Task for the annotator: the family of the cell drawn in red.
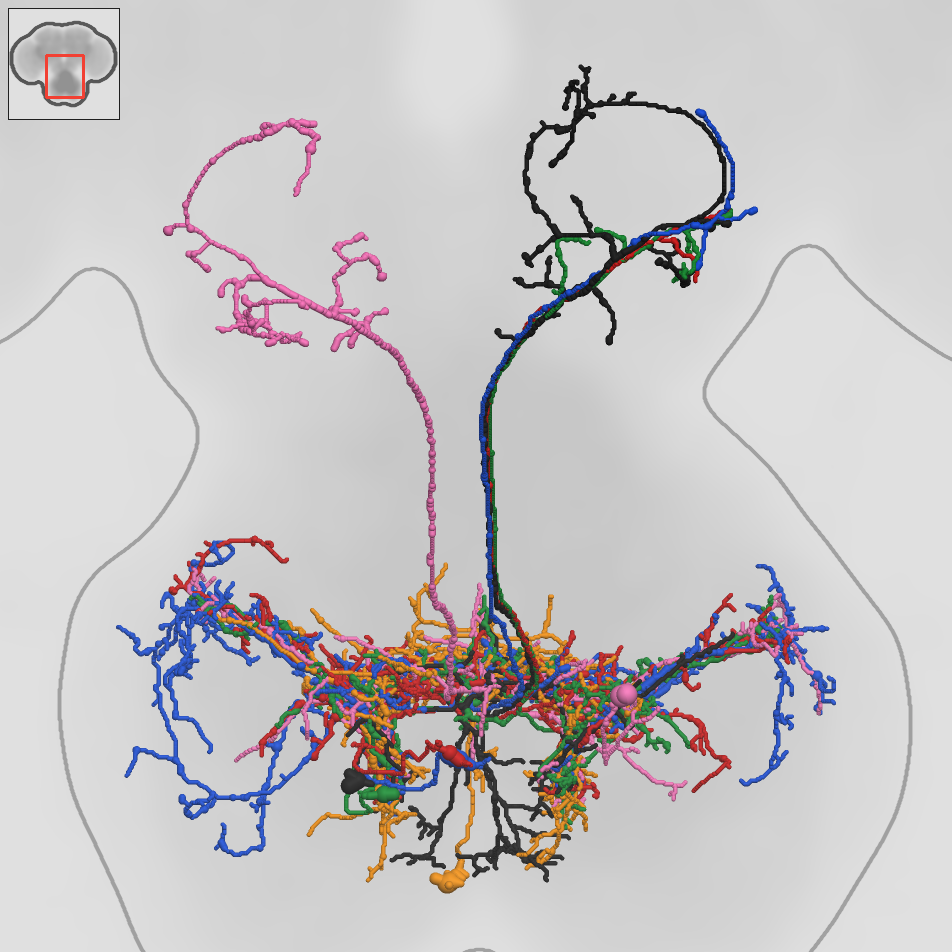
hemilineage 08B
